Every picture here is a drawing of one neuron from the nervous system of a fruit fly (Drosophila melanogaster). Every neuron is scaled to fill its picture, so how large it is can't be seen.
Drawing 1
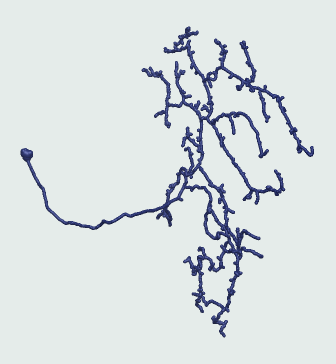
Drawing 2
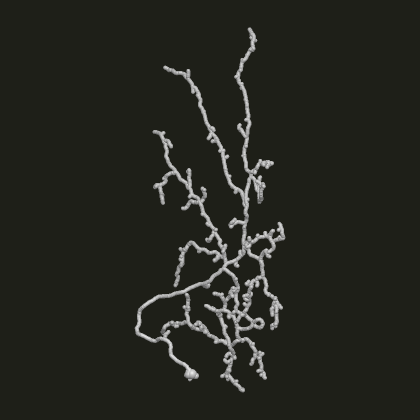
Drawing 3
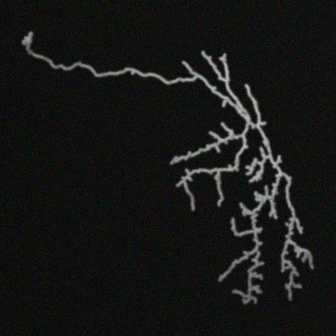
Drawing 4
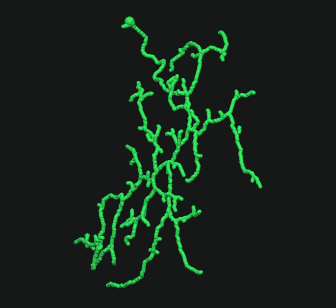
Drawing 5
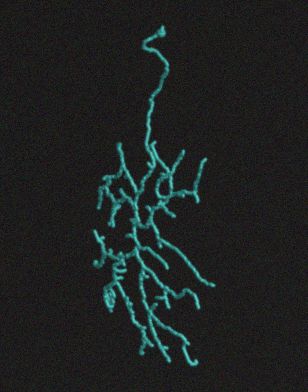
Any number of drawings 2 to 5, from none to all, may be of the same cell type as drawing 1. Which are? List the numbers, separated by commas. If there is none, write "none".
2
